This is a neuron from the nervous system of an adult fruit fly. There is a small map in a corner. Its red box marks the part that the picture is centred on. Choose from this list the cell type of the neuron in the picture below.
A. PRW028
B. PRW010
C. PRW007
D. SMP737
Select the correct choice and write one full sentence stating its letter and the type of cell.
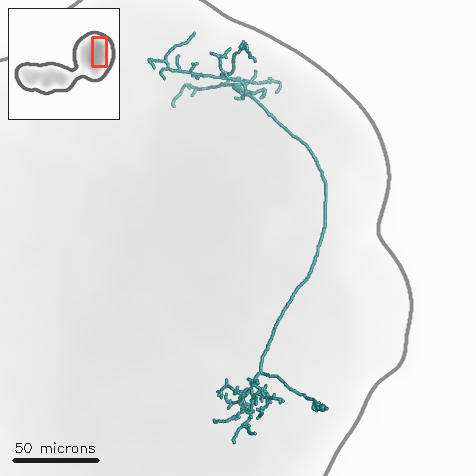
The neuron is identified as PRW010, the cell type in option B.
